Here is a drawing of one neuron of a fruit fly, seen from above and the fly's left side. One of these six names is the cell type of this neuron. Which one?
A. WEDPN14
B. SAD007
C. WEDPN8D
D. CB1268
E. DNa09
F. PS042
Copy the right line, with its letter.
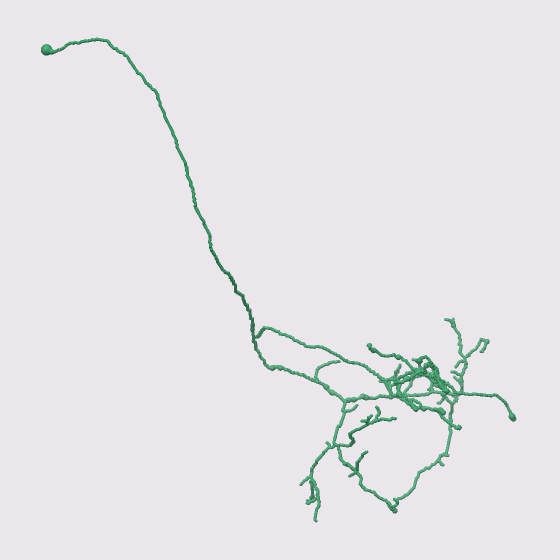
B. SAD007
